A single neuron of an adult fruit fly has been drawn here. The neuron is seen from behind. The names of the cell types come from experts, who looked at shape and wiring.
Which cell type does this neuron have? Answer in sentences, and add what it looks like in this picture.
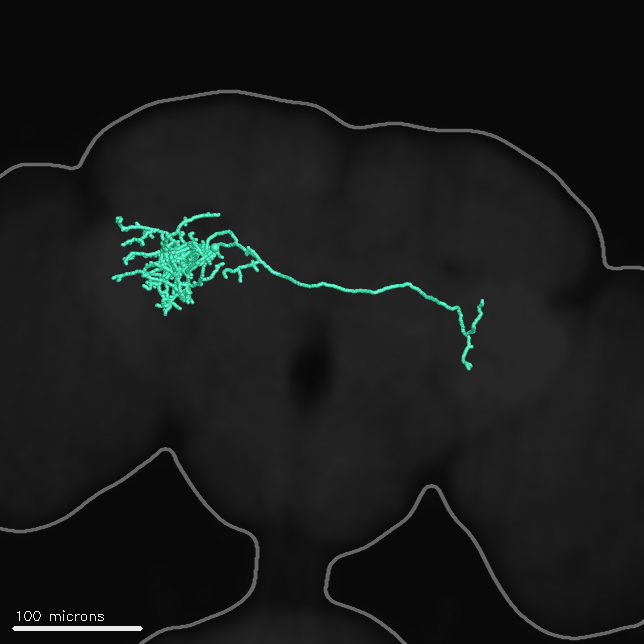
The cell type is AVLP527. This is a central-brain intrinsic neuron. By the scale bar it is about 300 microns wide in this view. As drawn here it is wider than it is tall.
